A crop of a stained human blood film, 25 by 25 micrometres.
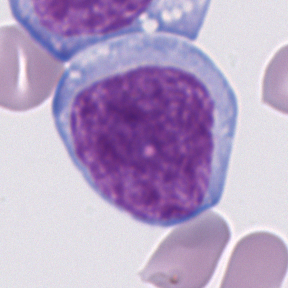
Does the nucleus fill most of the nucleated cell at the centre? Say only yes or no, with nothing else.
Yes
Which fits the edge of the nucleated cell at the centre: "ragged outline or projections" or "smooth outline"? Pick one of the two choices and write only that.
Smooth outline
